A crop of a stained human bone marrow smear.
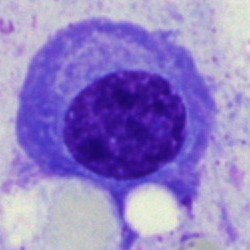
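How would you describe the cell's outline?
Irregular and somewhat wavy, not smoothly round.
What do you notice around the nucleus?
A paler band of cytoplasm. Beyond it, the cytoplasm stains blue to purplish blue.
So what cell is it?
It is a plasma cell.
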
